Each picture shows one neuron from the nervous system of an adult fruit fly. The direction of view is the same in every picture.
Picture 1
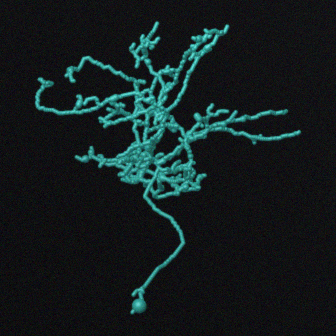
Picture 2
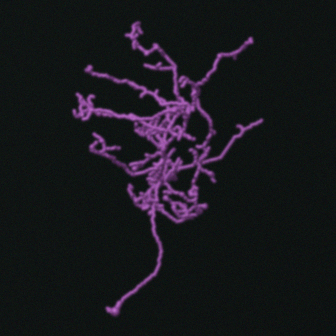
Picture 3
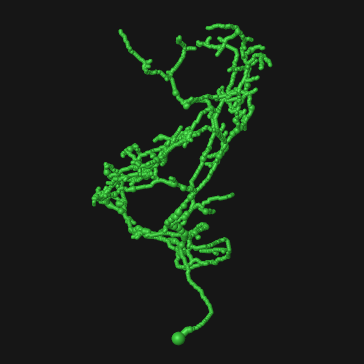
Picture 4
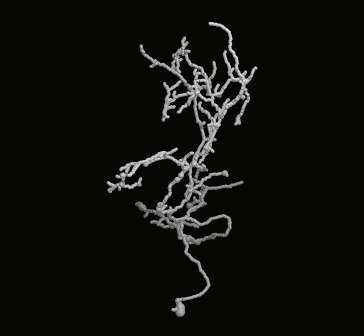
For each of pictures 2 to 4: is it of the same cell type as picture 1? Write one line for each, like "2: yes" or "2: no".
2: yes
3: no
4: no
